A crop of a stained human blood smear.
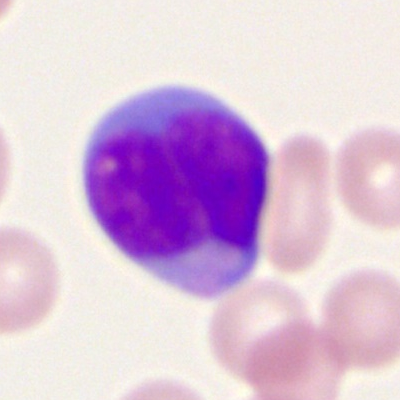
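Myeloblast, the cell in the middle of this stained blood smear. Notice how its nucleus fills most of the cell, with a fold or groove running roughly from top to bottom. The chromatin is fine rather than coarsely clumped. At the bottom of the cell lies a paler patch of cytoplasm.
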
